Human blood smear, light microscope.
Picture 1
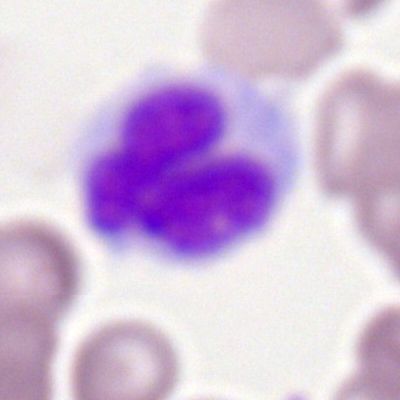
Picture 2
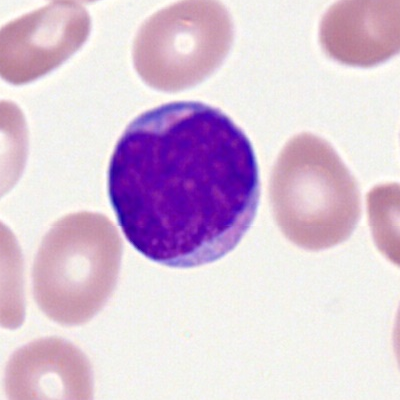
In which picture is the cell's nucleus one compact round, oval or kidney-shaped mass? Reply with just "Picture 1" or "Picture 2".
Picture 2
